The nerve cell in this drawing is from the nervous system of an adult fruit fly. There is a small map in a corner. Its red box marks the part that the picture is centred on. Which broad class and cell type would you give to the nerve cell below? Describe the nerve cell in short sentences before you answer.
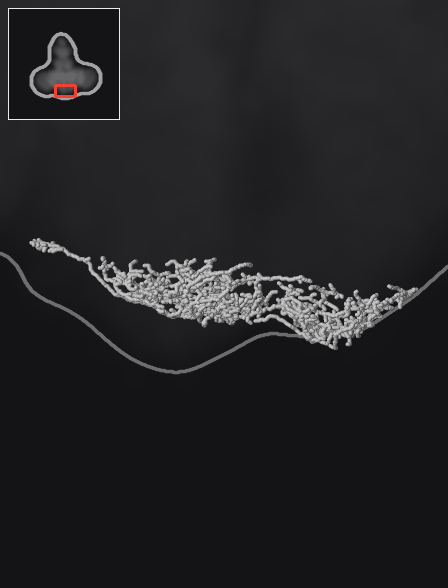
The picture shows dozens of branch ends. In this view it is more than twice as wide as it is tall. Its broad class is central-brain intrinsic neuron. The cell type is GNG479.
